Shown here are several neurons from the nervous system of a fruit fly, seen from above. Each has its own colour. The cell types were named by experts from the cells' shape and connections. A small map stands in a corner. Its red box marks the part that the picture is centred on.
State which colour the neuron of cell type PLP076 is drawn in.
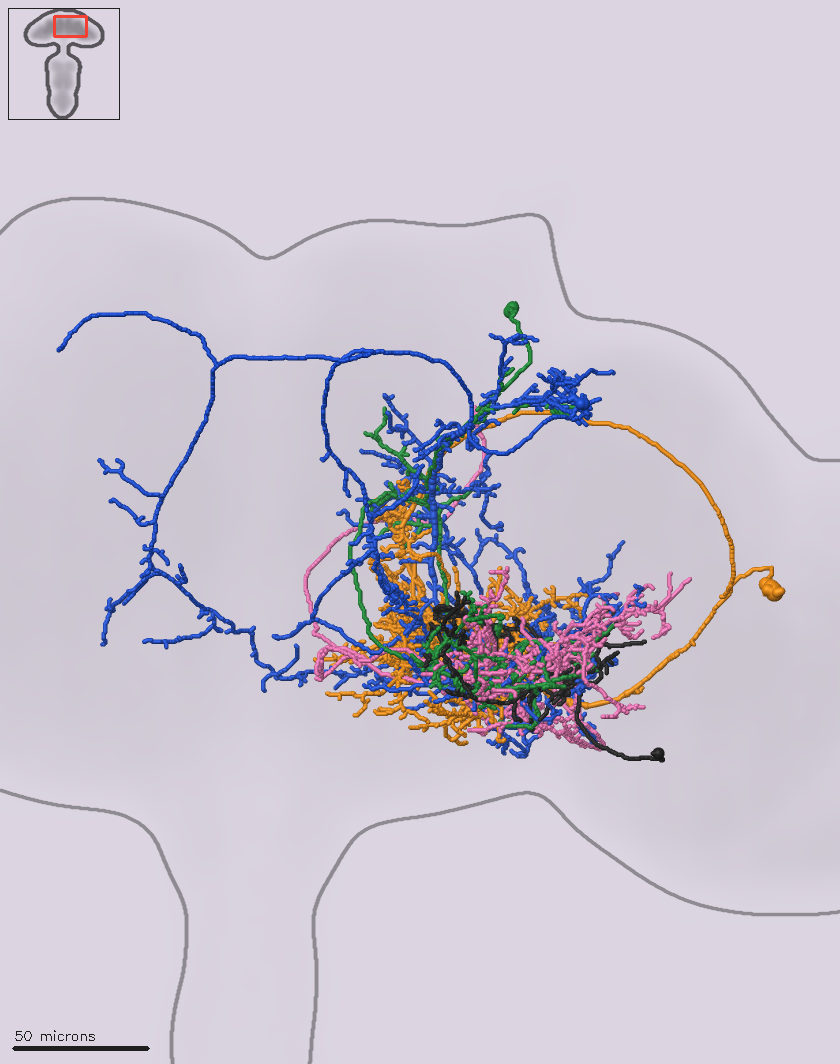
pink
